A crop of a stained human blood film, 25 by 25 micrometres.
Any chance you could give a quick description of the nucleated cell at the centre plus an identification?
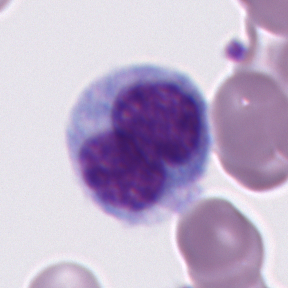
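Roughly round in outline, the cell is about 13 micrometres across, with a slightly fuzzy, uneven edge. Its nucleus, about 12 by 10 micrometres, fills about 60% of the cell's area, and a shallow notch on the right side marks where the two lobes meet. Pale greyish-blue cytoplasm forms its widest band on the left side of the nucleus. This is a monocyte.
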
